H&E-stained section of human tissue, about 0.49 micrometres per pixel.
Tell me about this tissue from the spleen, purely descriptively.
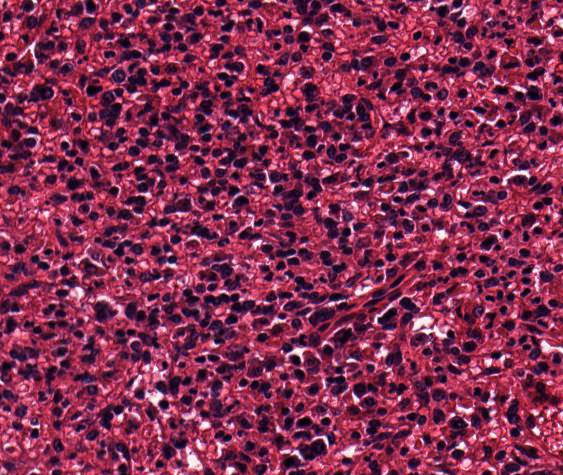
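A single diffuse solid sheet of cells fills the whole field. Most nuclei are round and darkly stained, and the cells are fairly similar in size throughout. Stroma between them is scant everywhere.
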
